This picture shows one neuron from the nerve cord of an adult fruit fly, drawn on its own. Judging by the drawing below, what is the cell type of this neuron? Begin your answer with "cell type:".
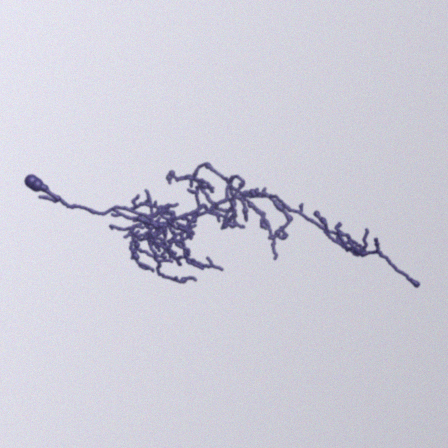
cell type: INXXX428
